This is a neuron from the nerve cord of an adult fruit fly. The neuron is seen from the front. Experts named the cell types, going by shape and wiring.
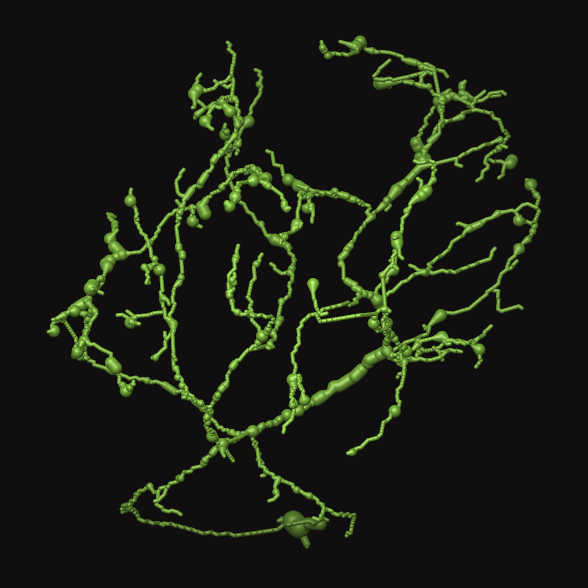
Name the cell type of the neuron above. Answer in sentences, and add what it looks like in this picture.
The cell type is IN21A062. Its broad class is nerve-cord intrinsic neuron. The picture shows dozens of branch ends. As drawn here it is about as wide as it is tall.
